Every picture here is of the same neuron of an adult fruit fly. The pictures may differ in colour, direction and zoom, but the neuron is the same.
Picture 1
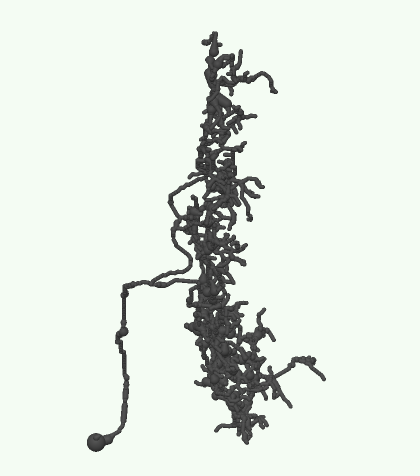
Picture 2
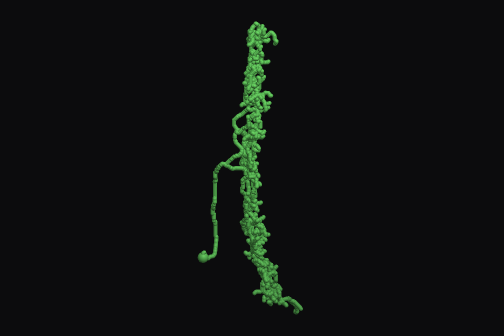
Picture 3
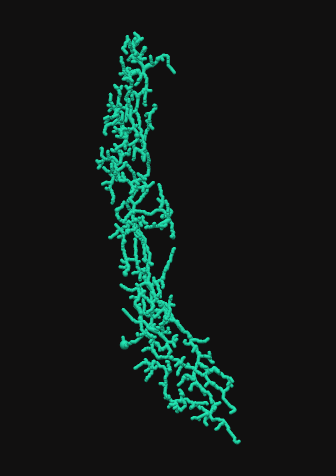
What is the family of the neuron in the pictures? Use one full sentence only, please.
Family-wise, the neuron is LPi.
